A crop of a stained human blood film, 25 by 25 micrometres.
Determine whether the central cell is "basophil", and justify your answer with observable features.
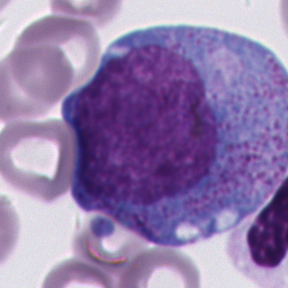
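It's roughly round, with a wide band of blue cytoplasm on the right side of the nucleus. Fine purple granules are scattered through that cytoplasm, a few small clear vacuoles sit near its lower edge, and red cells lie against the left side.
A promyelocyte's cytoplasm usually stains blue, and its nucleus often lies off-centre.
Both hold here, since the cytoplasm is blue and the nucleus is pushed to one side.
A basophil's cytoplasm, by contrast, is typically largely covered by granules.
These granules are only scattered, which counts against basophil. So this is a promyelocyte.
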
